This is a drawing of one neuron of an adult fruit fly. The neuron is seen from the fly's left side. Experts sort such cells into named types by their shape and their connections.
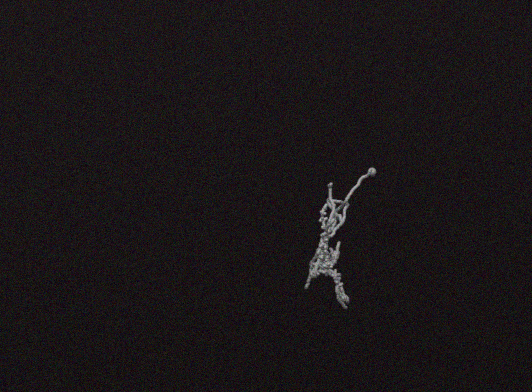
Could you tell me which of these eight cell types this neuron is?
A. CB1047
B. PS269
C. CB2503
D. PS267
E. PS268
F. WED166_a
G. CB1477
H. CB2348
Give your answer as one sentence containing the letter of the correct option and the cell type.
For cell type, option C, CB2503, applies to the neuron.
